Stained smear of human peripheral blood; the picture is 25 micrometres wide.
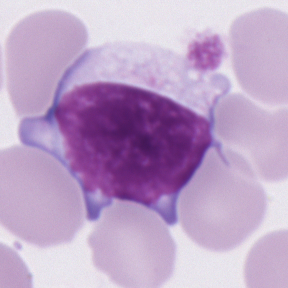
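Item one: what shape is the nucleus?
A single unlobed mass, about 14 by 10 micrometres, set eccentrically in the lower part of the cell.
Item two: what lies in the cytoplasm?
Fine pinkish-purple granules, scattered through pale bluish cytoplasm that forms pointed tongues between red cells along the lower edge.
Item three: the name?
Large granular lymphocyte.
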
